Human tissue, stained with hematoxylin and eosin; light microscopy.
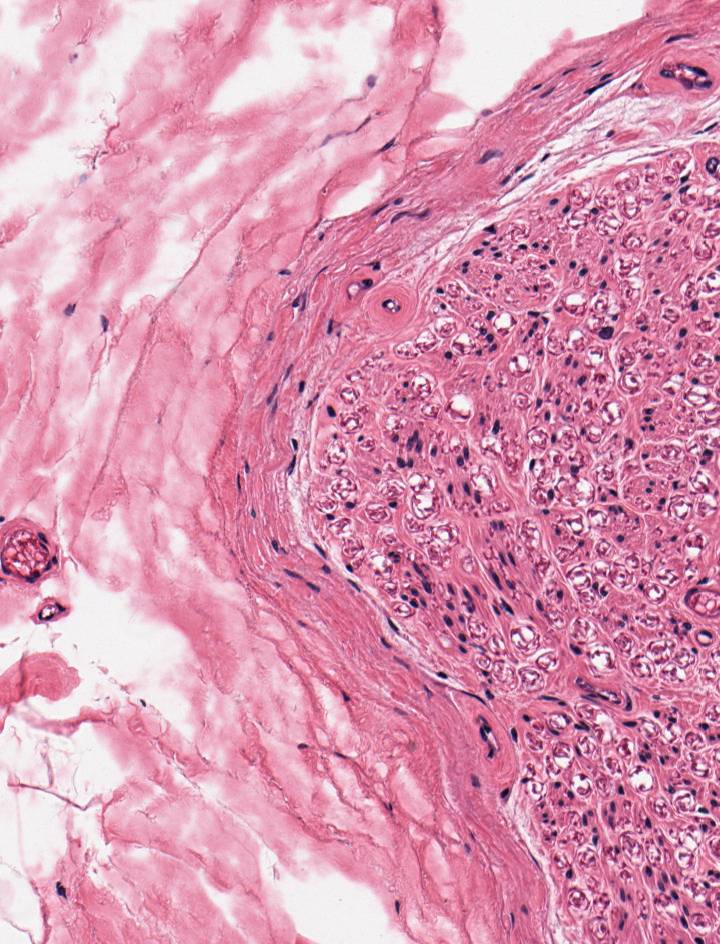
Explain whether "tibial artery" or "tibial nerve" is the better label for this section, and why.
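Tibial nerve. Check one: the large rounded bundle in cross section on the right holds small round fibre profiles throughout, each a pink central dot in a pale ring.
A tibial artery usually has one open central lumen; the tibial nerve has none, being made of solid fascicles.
Check two: several concentric layers of flattened cells with thin elongated nuclei wrap the bundle.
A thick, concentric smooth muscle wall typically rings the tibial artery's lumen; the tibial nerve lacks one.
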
